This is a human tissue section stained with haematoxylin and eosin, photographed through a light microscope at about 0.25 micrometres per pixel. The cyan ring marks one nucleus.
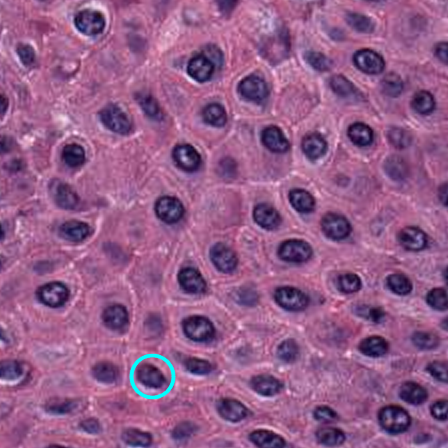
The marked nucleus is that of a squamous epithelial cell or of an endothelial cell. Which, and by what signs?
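This is a squamous epithelial cell. The cytoplasm is pink and fairly even in texture, enclosed by a thin, pale, angular cell border. The cell lies packed edge to edge with neighbouring angular cells in a continuous sheet, with no gaps between them.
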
